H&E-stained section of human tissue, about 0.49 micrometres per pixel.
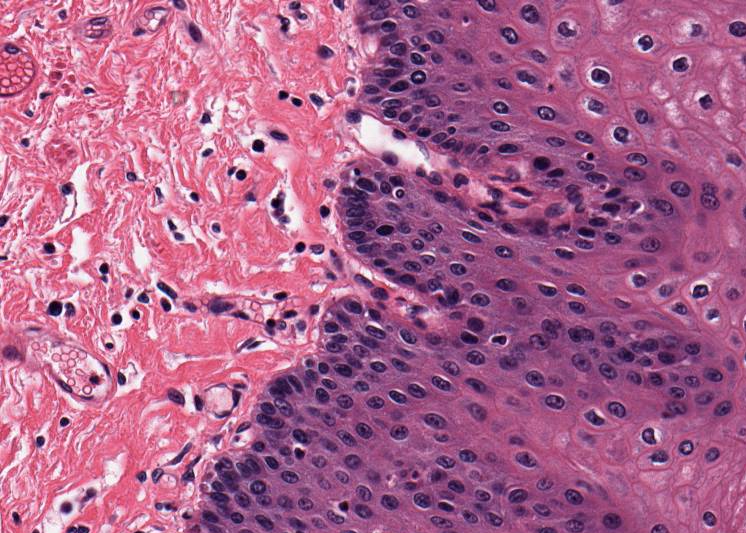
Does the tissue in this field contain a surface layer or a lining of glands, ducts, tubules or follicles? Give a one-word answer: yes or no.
Yes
